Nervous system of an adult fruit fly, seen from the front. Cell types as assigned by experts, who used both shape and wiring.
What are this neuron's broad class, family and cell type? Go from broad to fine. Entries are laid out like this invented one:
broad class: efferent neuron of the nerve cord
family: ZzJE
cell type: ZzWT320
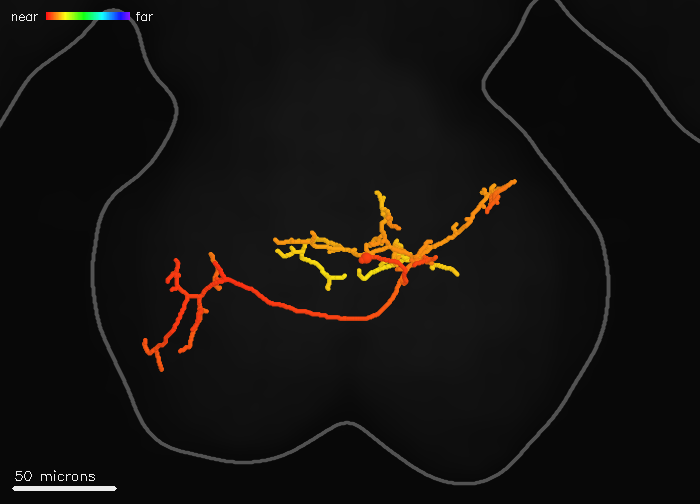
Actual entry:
broad class: nerve-cord intrinsic neuron
family: hemilineage 01A
cell type: IN01A075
